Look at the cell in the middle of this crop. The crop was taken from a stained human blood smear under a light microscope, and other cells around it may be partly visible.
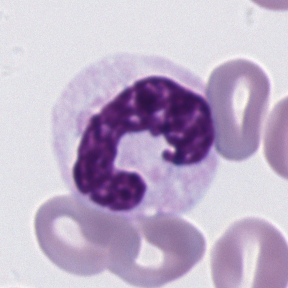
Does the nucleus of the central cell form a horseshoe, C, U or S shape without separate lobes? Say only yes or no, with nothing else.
Yes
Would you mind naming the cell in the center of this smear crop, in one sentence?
The cell centred in this crop is categorized as a band neutrophil.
